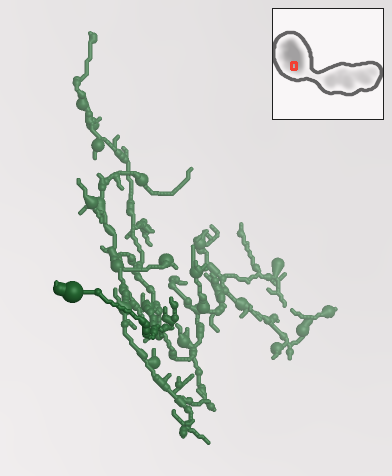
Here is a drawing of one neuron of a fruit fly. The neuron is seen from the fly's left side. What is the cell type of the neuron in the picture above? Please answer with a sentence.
The cell type is Cm15.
